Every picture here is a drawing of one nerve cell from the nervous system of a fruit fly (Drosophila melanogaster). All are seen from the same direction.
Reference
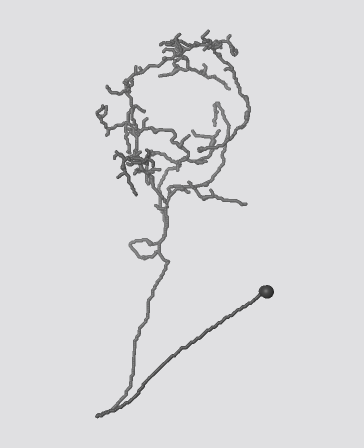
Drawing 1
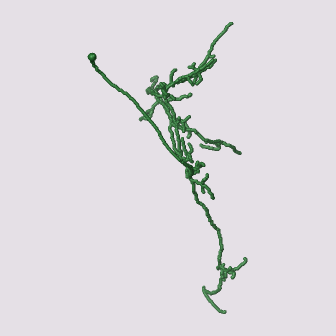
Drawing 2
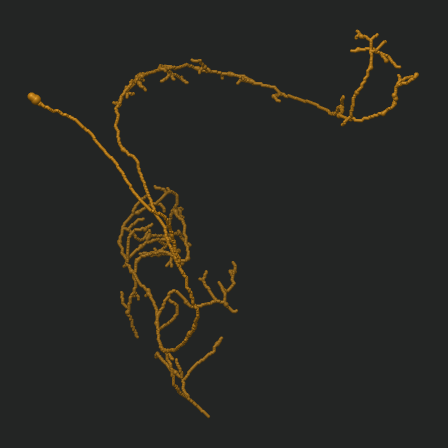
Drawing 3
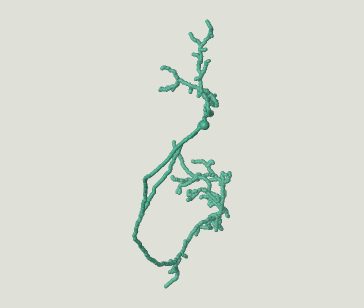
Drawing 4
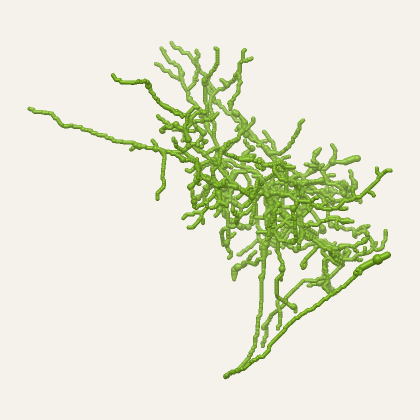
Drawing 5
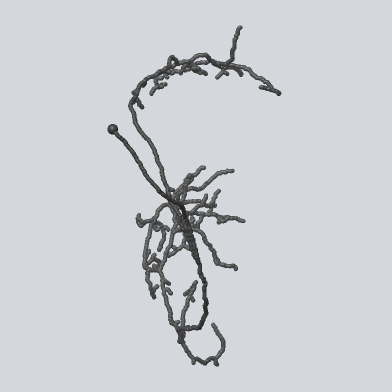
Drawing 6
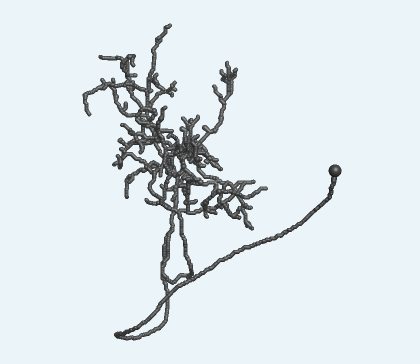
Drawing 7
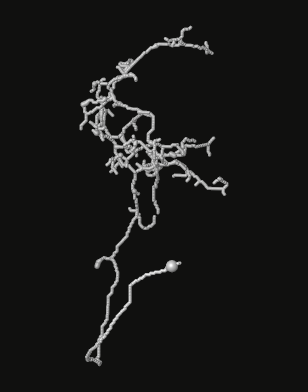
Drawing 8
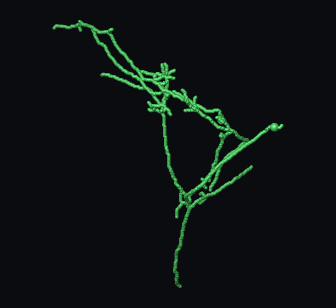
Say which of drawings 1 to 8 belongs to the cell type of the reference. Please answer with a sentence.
Drawing 7 shows a nerve cell of the same cell type.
